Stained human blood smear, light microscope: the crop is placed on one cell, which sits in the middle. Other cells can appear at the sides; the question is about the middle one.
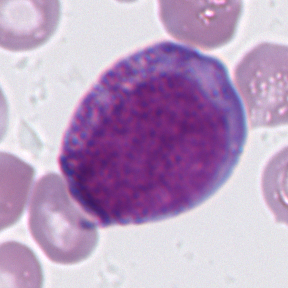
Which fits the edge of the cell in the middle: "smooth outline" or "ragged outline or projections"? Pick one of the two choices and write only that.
Smooth outline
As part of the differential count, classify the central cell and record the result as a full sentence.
The cell of interest, located centrally, is a promyelocyte.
